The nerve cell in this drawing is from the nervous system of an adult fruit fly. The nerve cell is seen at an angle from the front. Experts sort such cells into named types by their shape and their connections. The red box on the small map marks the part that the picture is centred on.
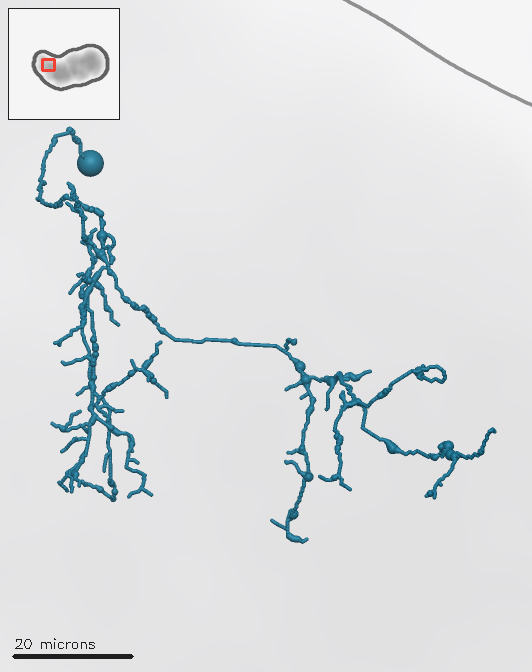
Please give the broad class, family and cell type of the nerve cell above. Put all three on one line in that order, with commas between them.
nerve-cord intrinsic neuron, hemilineage 20A.22A, IN20A.22A090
